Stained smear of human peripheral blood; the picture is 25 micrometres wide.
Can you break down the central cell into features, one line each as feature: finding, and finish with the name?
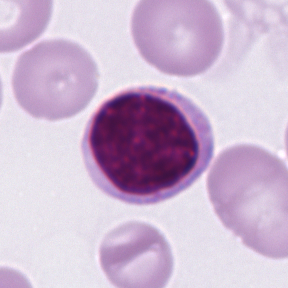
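Cell size: about 11 micrometres across
Nucleus size: about 9 micrometres across
Nuclear shape: round in outline
Nuclear share: about 70% of the cell's area
Nuclear edge: smooth, no notch or indentation
Nucleoli: none seen
Cytoplasm: thin rim, pale blue
Vacuoles: none in the cytoplasm
Name: large granular lymphocyte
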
